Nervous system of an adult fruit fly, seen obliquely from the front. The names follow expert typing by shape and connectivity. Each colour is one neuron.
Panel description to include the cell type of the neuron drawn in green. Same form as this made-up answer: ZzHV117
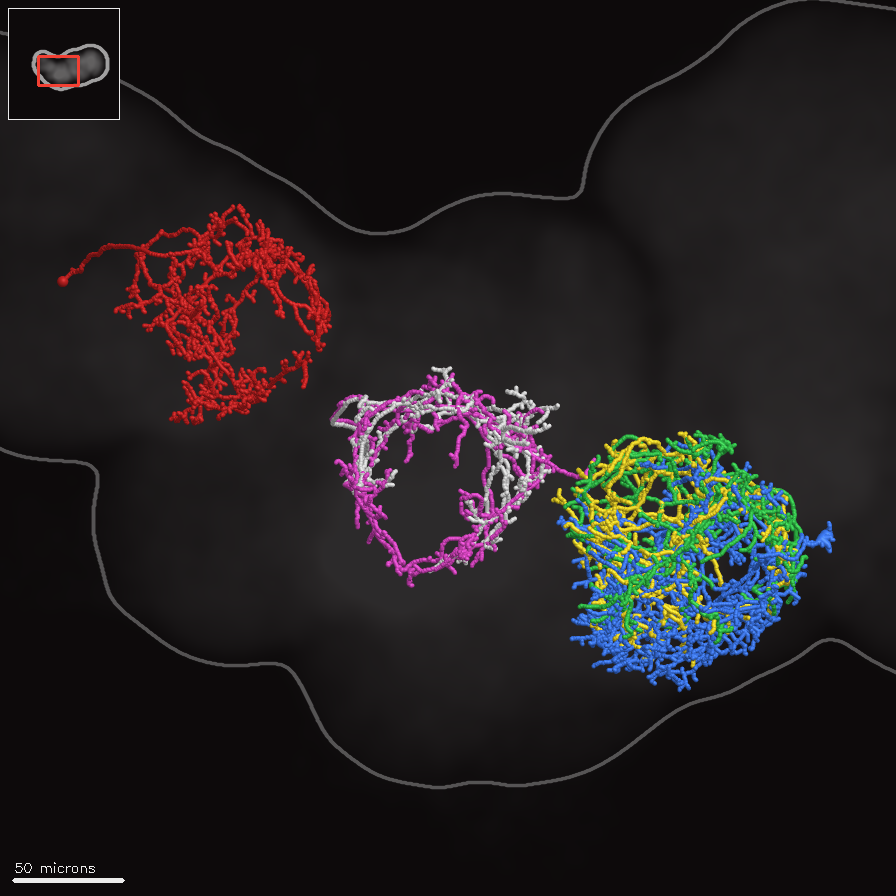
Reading: IN03A022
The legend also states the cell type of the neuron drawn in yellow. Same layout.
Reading: IN03A017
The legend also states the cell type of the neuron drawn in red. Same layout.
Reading: IN03A020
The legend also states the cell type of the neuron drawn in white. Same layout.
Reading: IN03A057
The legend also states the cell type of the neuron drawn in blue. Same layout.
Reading: IN09A003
